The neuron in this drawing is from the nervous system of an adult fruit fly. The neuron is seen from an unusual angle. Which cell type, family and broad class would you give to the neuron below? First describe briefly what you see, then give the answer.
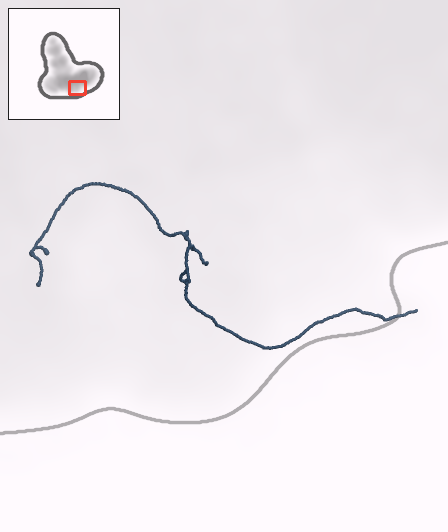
No cell body is drawn. It has a dozen or fewer branch ends. It is of cell type ORN_VM6m. Its family is called class olfactory. This is a sensory neuron entering the brain.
